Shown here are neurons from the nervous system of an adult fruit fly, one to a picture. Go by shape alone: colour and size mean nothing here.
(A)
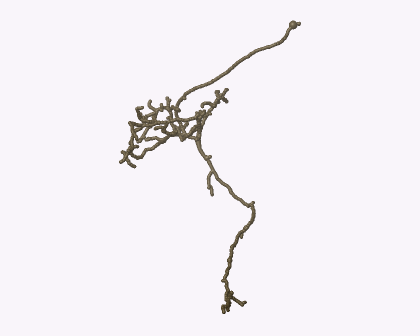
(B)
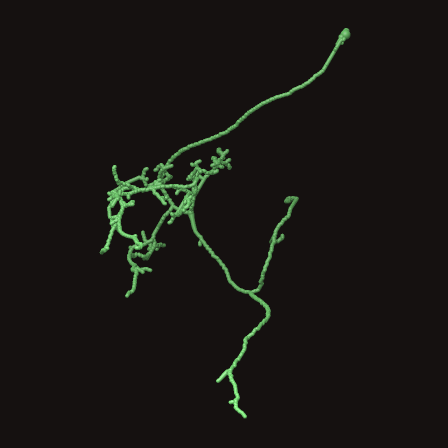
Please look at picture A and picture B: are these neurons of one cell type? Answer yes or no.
no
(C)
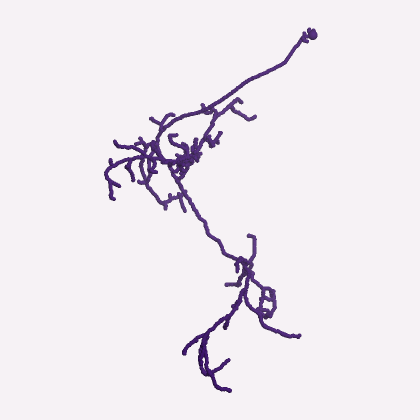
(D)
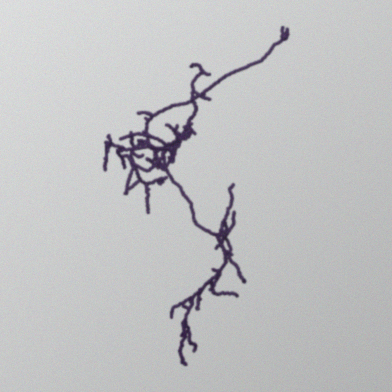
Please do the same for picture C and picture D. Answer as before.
yes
